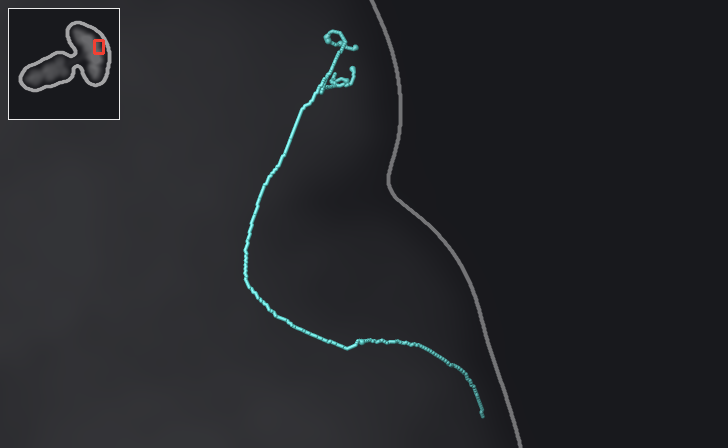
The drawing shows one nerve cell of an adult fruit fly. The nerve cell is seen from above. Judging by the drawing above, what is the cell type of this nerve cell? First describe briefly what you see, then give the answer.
It lies in the brain. No cell body is drawn. It has a dozen or fewer branch ends. This is a sensory neuron entering the brain. Its cell type is ORN_DA2.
